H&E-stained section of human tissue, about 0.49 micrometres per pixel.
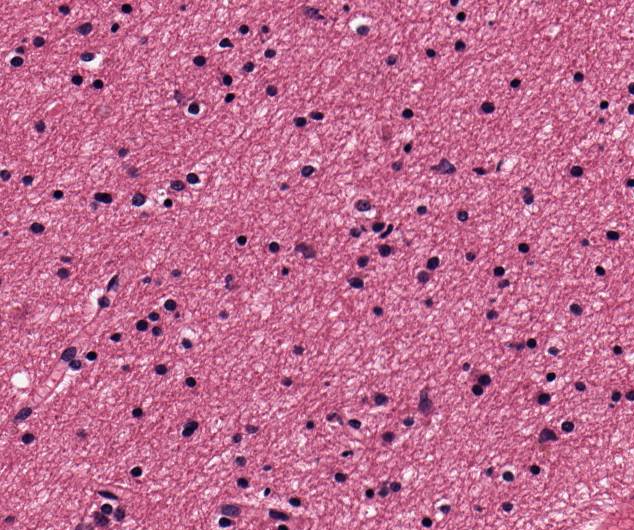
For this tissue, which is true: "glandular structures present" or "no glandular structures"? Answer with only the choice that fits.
No glandular structures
